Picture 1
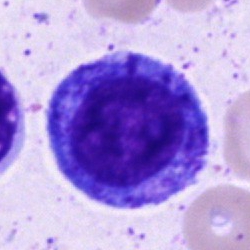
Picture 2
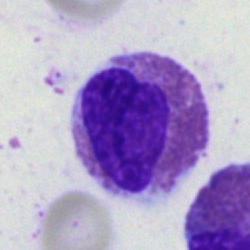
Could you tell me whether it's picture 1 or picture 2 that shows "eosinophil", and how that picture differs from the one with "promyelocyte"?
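Going by the two pictures, I'd put the promyelocyte in picture 1 and the eosinophil in picture 2. The edges differ first: the promyelocyte is round with a slightly uneven edge, while the eosinophil is round to slightly oval and smooth.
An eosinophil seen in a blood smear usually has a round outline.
Then the cytoplasm: in the promyelocyte it stains a deep blue.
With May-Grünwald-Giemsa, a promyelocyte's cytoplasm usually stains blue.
In the eosinophil, the nucleus has a notch in its upper edge and sits toward the left, leaving a wider band of cytoplasm on the right; there are no vacuoles in that cytoplasm and no nucleoli in the nucleus. Red cells lie near both without touching them, on the right of the promyelocyte and above and below the eosinophil.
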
